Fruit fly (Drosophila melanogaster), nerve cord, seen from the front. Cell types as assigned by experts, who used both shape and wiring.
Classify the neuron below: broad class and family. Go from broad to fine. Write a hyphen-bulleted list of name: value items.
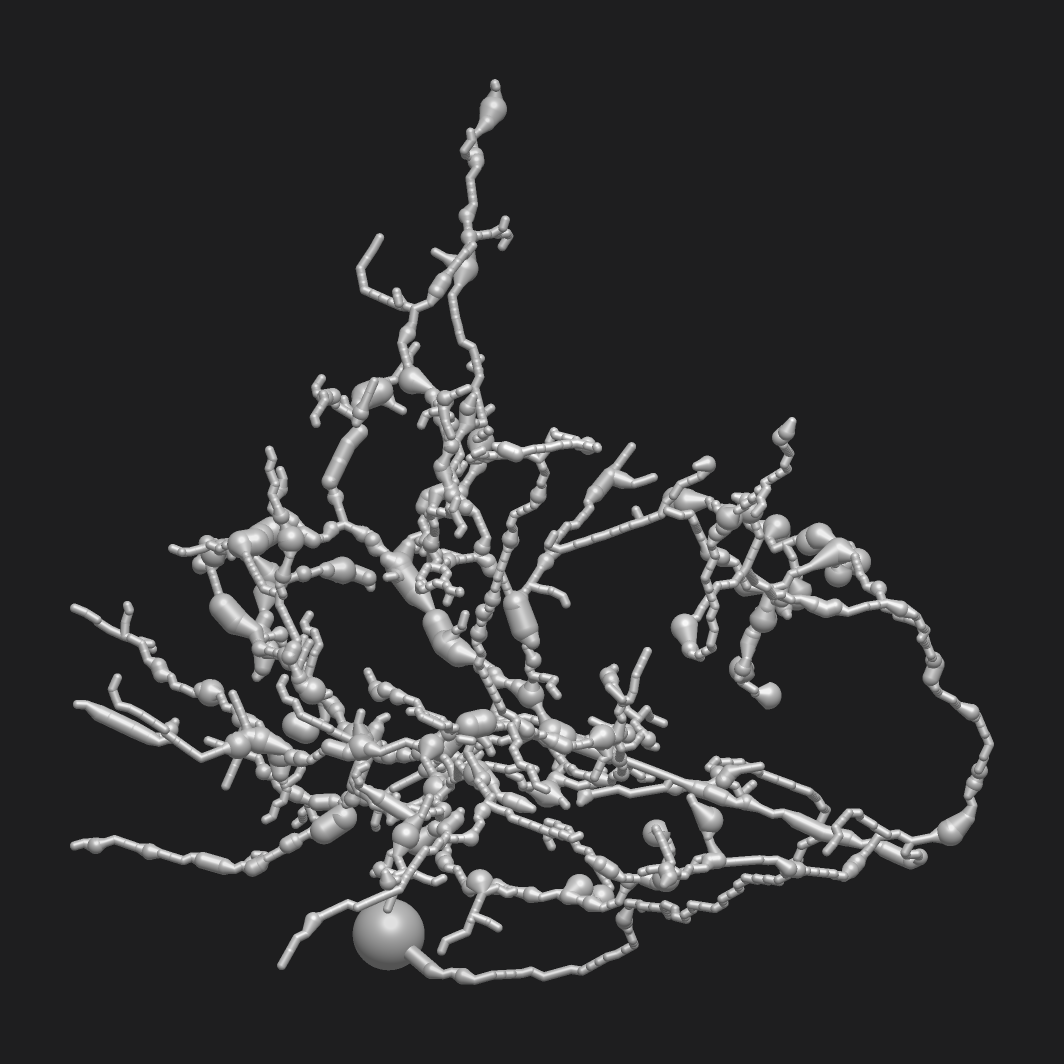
- broad class: nerve-cord intrinsic neuron
- family: hemilineage 01B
